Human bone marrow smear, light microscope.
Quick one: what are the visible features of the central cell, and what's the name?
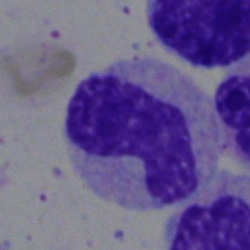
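The nucleus is kidney-shaped, with a deep notch on its lower side. Its chromatin stains dark purple, broken by scattered small pale spots, and no distinct nucleolus is visible. No coarse granules are seen in the cytoplasm. This is a band neutrophil.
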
